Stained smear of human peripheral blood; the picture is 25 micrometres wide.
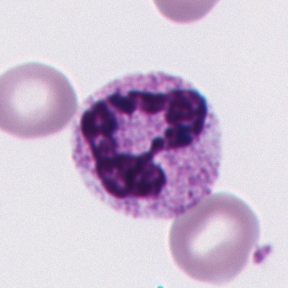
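Segmented neutrophil, the central cell on a stained blood smear: round, smooth outline, with several dark nuclear lobes looping around a central patch of cytoplasm. No nucleoli show, and you'll see fine purple-lilac granules packed densely throughout the cytoplasm.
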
